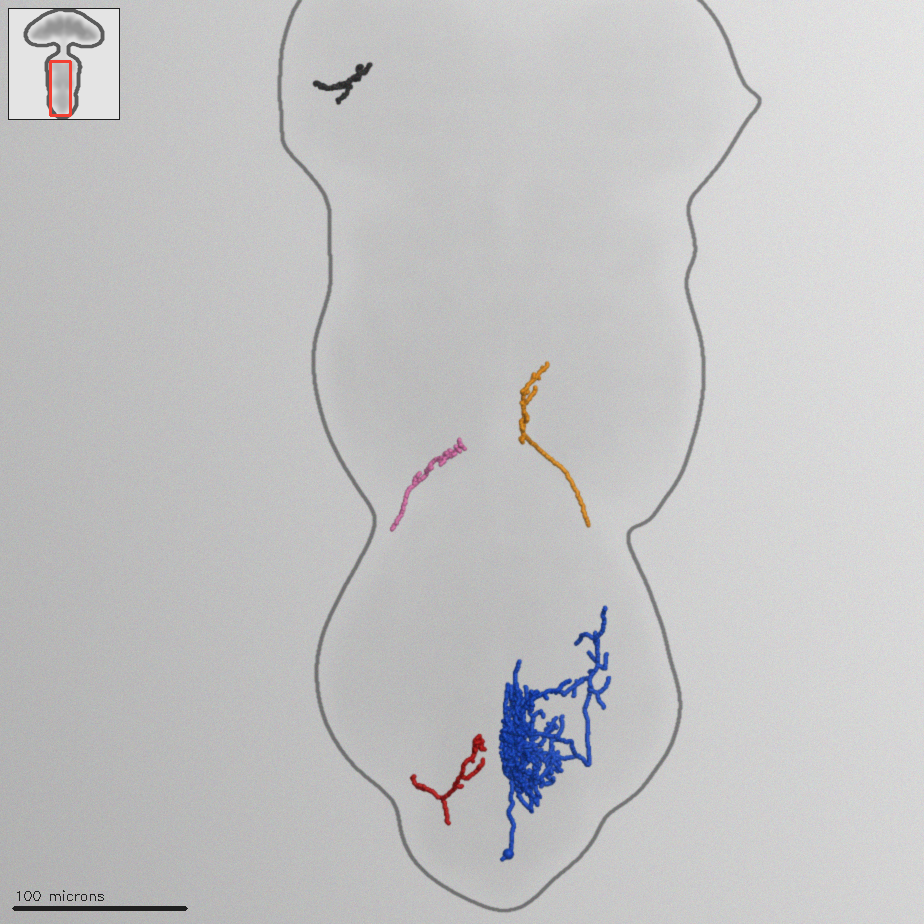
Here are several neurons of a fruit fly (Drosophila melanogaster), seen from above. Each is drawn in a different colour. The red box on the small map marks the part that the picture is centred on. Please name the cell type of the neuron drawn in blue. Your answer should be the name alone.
IN01B010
